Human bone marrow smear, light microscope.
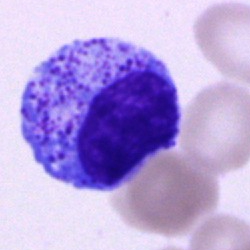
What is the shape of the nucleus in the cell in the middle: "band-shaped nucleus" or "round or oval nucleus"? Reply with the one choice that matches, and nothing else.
Round or oval nucleus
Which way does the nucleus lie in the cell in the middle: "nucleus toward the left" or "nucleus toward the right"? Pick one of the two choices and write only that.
Nucleus toward the right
